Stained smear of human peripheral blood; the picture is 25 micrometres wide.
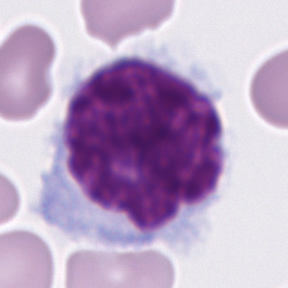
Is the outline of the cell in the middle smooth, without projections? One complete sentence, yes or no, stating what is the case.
No, the outline of the cell is rough.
